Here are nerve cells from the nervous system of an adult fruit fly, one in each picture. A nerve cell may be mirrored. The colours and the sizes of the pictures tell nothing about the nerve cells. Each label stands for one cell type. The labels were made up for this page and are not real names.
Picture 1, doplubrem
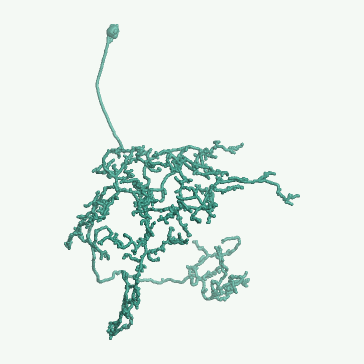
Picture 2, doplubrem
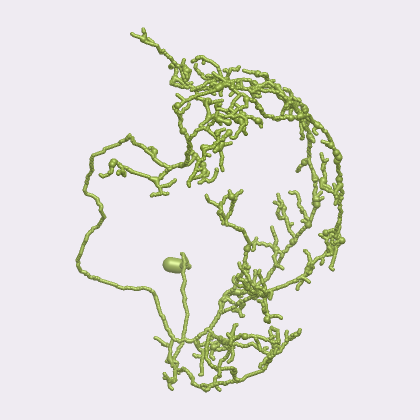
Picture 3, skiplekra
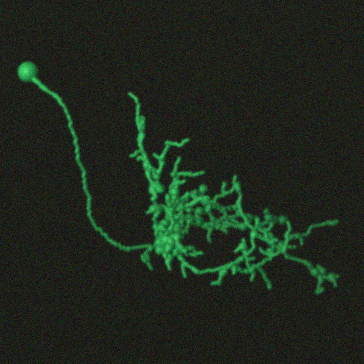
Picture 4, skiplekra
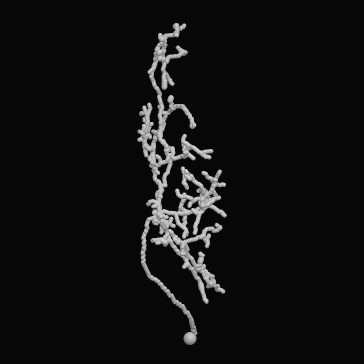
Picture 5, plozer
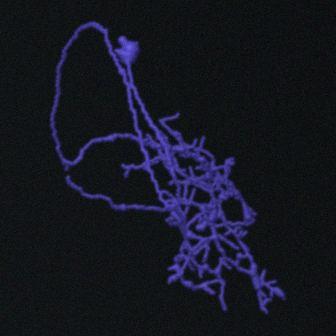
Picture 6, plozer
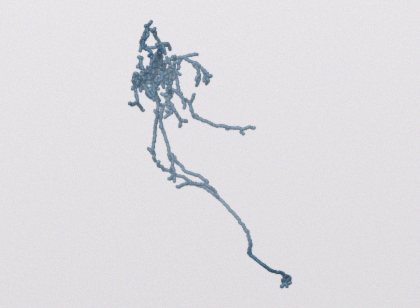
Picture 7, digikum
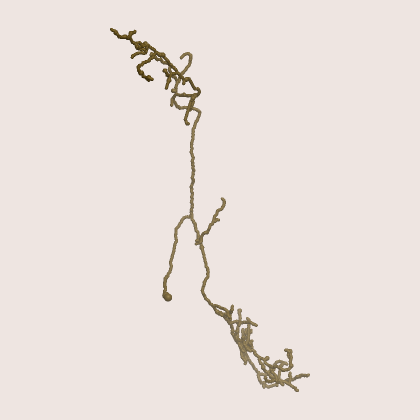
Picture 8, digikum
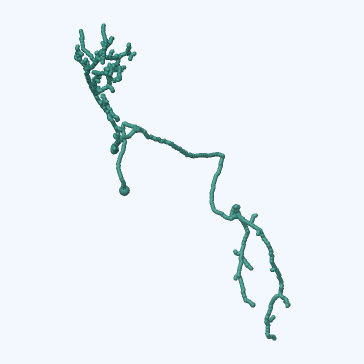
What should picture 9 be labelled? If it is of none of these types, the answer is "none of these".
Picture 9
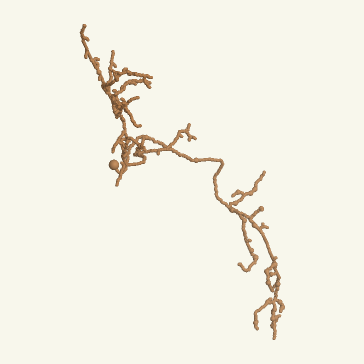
digikum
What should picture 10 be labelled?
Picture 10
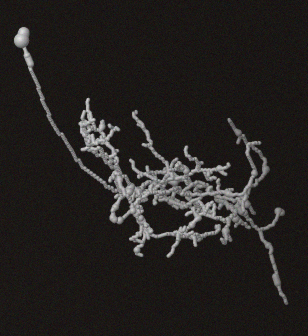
skiplekra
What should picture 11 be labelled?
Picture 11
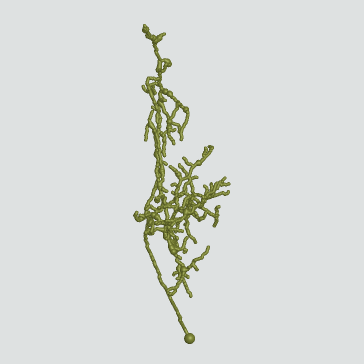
skiplekra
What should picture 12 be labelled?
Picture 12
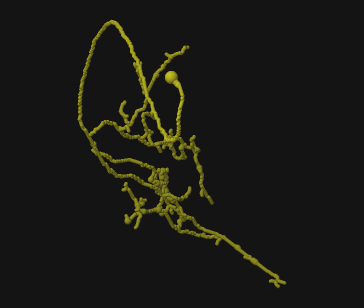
plozer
